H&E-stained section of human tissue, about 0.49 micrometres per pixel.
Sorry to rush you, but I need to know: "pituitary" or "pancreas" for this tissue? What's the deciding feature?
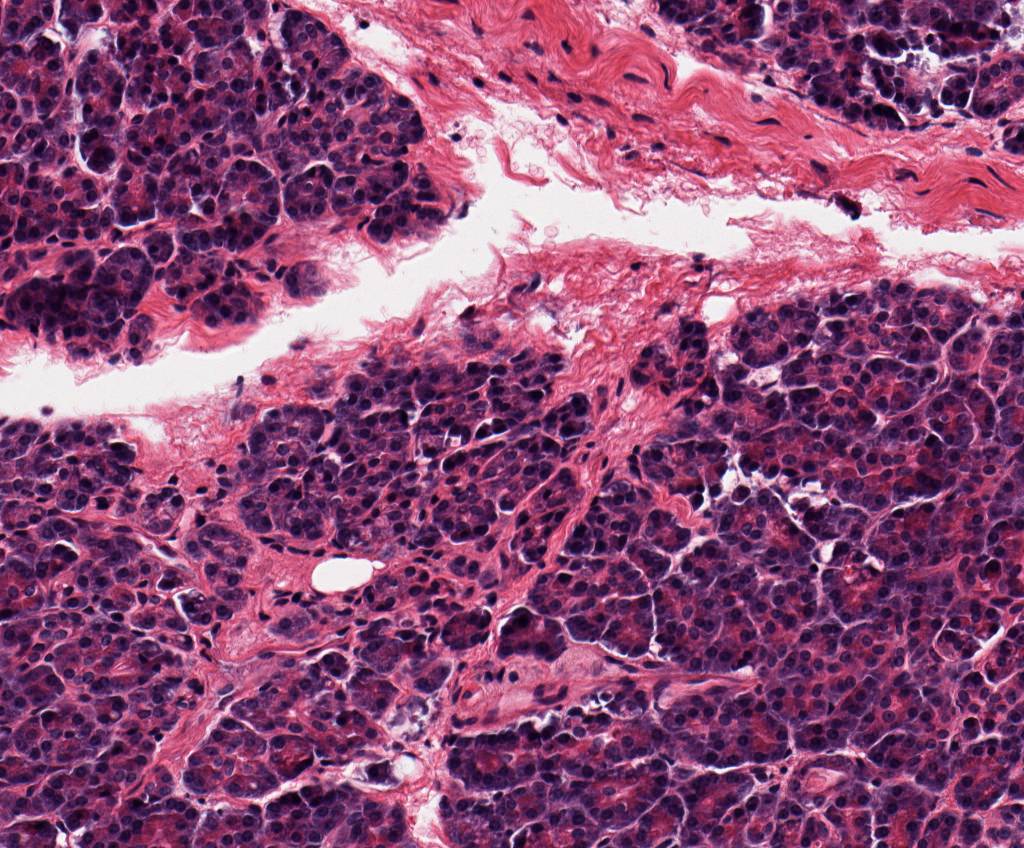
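It is pancreas. Densely packed glandular lobules fill most of the field, separated by pink fibrous septa. The gland cells form small rounded acini, each with a barely visible central lumen. In the acinar cells, round dark-staining nuclei sit toward the base, and the cytoplasm is purple toward the base and red and granular toward the centre of the acinus.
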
